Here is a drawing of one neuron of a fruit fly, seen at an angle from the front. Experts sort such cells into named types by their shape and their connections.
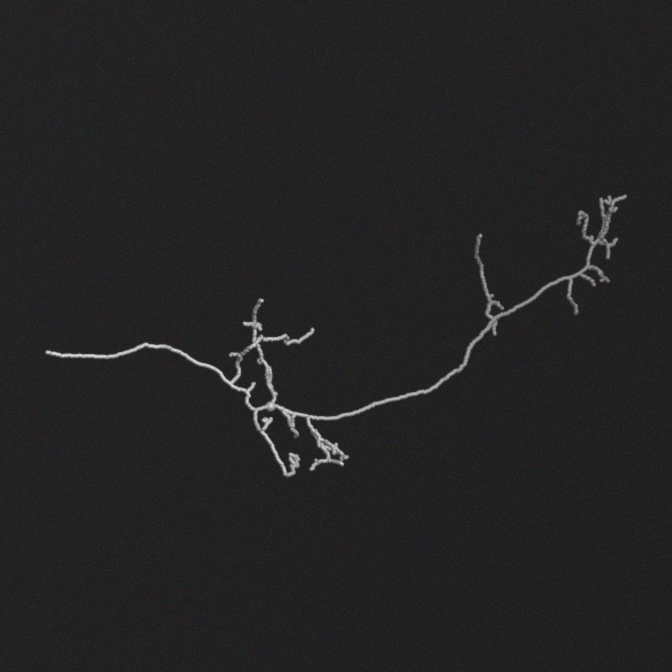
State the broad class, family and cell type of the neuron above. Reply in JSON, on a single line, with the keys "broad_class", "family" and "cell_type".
{"broad_class": "sensory neuron entering the nerve cord", "family": "class mechanosensory proprioceptive", "cell_type": "SNpp32"}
